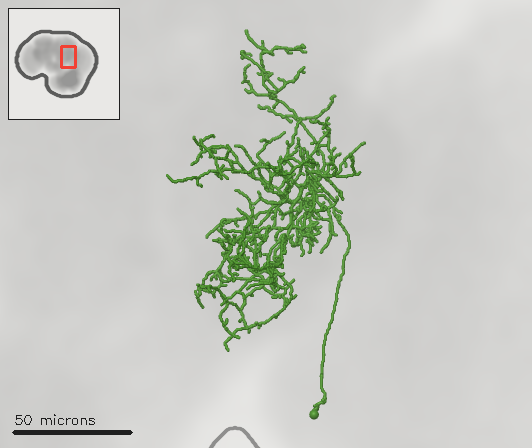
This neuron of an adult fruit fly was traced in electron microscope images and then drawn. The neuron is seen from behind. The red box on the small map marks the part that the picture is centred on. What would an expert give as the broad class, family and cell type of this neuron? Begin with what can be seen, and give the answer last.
From top to bottom in the picture it spans about 170 microns. The picture shows dozens of branch ends. It is a central-brain intrinsic neuron. The family is hemilineage VLPl&p2_lateral. The cell type is AVLP109.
